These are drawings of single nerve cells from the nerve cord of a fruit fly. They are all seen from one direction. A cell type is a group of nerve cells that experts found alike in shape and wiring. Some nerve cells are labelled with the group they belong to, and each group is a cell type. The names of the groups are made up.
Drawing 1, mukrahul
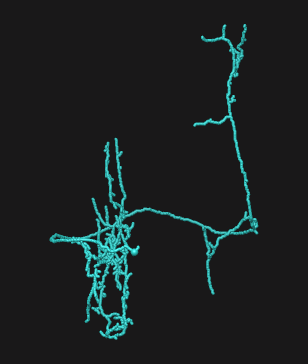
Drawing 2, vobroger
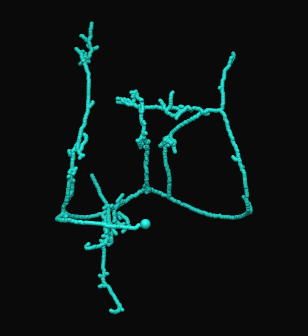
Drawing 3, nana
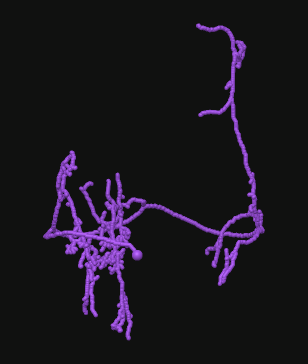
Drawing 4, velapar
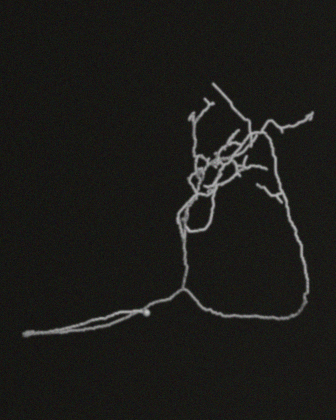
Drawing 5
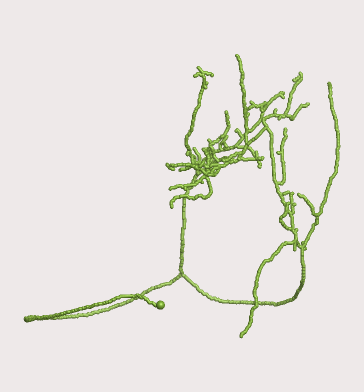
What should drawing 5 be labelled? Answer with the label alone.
velapar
